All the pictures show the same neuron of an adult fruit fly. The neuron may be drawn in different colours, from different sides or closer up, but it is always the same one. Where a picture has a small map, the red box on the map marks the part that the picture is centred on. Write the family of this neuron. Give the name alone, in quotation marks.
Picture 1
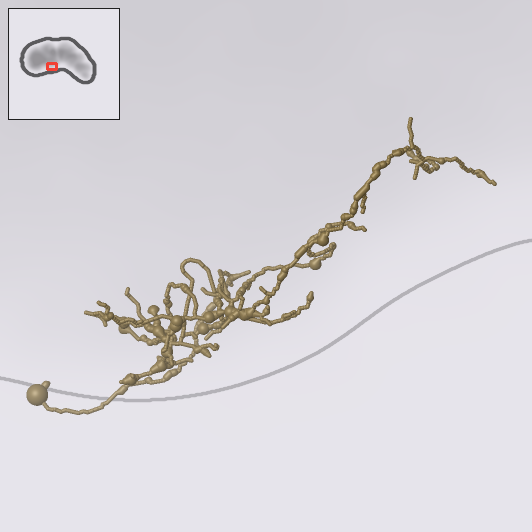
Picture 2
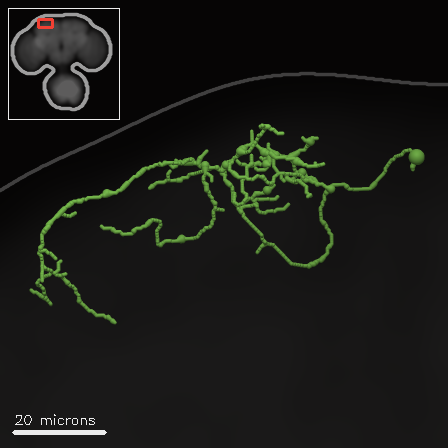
"hemilineage SLPpm1"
